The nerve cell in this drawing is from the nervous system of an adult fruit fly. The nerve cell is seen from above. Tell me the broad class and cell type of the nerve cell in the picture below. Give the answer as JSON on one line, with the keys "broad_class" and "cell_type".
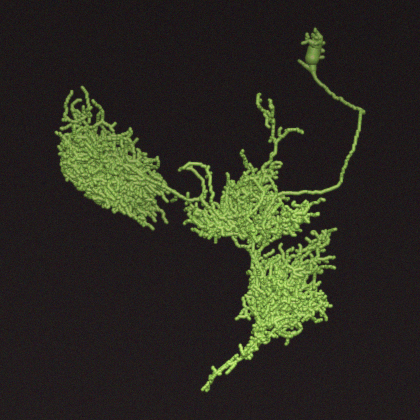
{"broad_class": "central-brain intrinsic neuron", "cell_type": "PVLP011"}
